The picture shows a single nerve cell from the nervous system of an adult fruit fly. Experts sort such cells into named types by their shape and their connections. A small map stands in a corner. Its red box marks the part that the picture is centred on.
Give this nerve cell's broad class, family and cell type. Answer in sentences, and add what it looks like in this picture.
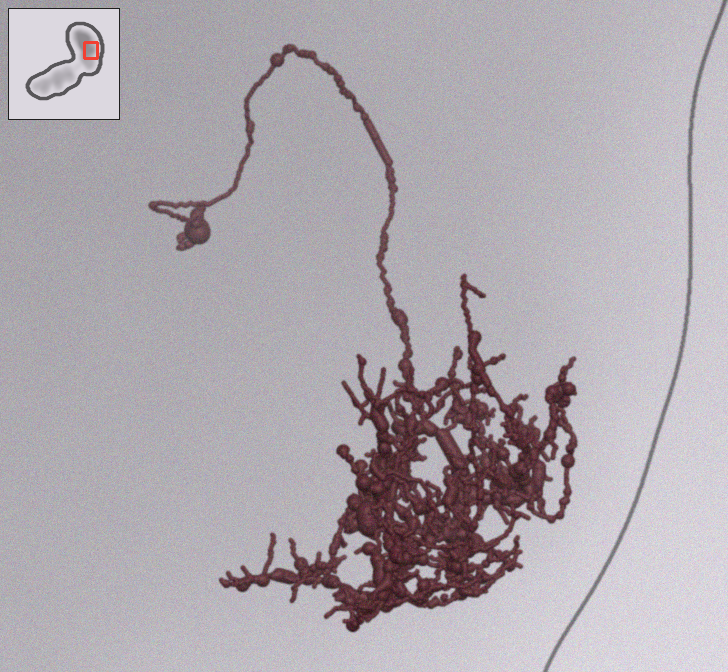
It is a central-brain intrinsic neuron. The family is hemilineage VLPl4_anterior. Its cell type is AVLP420_b. Dozens of branch ends can be seen. As drawn here it is taller than it is wide.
